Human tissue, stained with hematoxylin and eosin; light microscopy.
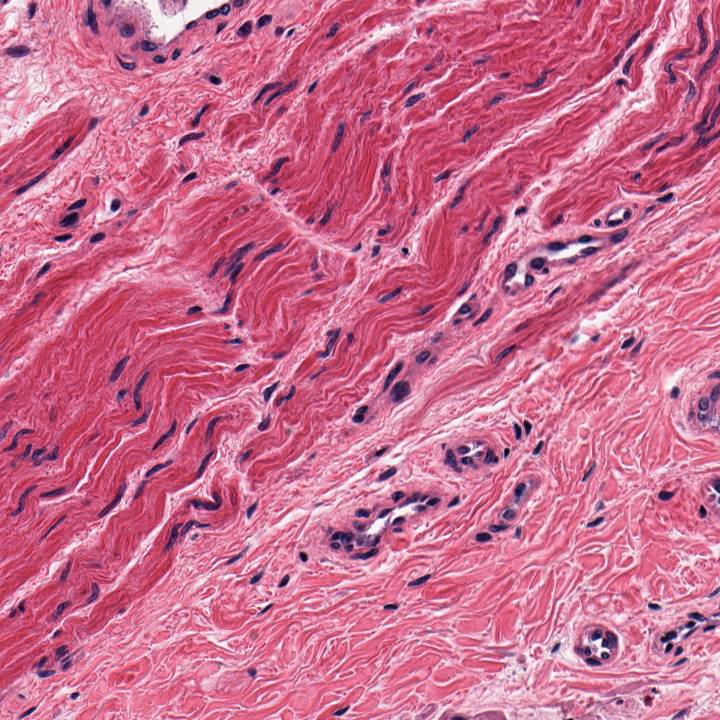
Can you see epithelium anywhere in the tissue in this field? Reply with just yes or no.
No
